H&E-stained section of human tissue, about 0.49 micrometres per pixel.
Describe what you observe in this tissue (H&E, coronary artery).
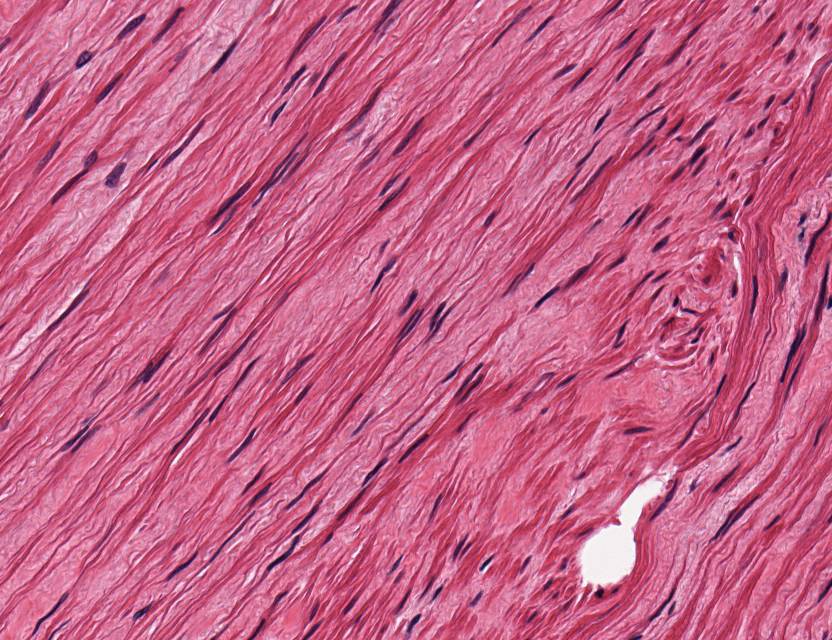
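The fibrous tissue stains pink throughout the field. Its nuclei are elongated and spindle-shaped and lie parallel to the fibres. These dark nuclei are distributed fairly evenly, without forming dense clusters. Near the right edge, at mid-height, the fibres curve around in a small concentric whorl.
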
